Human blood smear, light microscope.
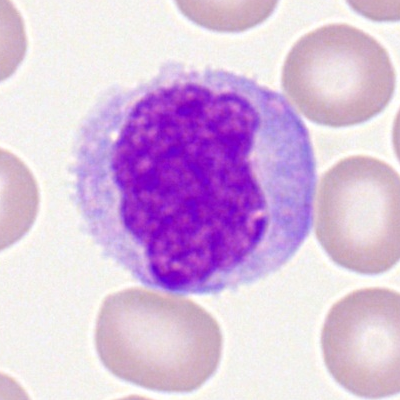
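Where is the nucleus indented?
On the right side of the folded nucleus.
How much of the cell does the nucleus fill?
More than half.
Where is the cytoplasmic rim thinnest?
At the bottom. Its colour is pale greyish-blue.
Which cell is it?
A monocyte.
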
